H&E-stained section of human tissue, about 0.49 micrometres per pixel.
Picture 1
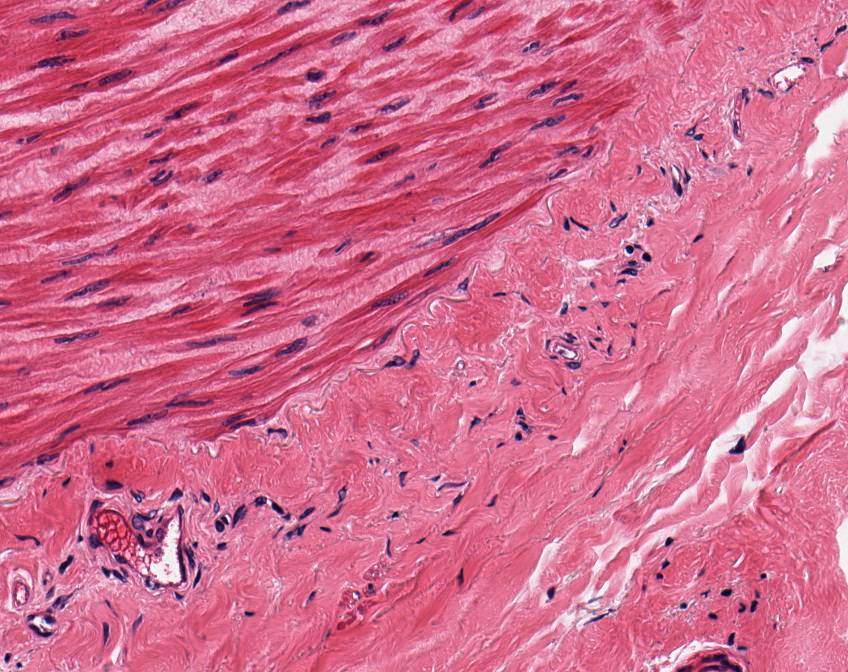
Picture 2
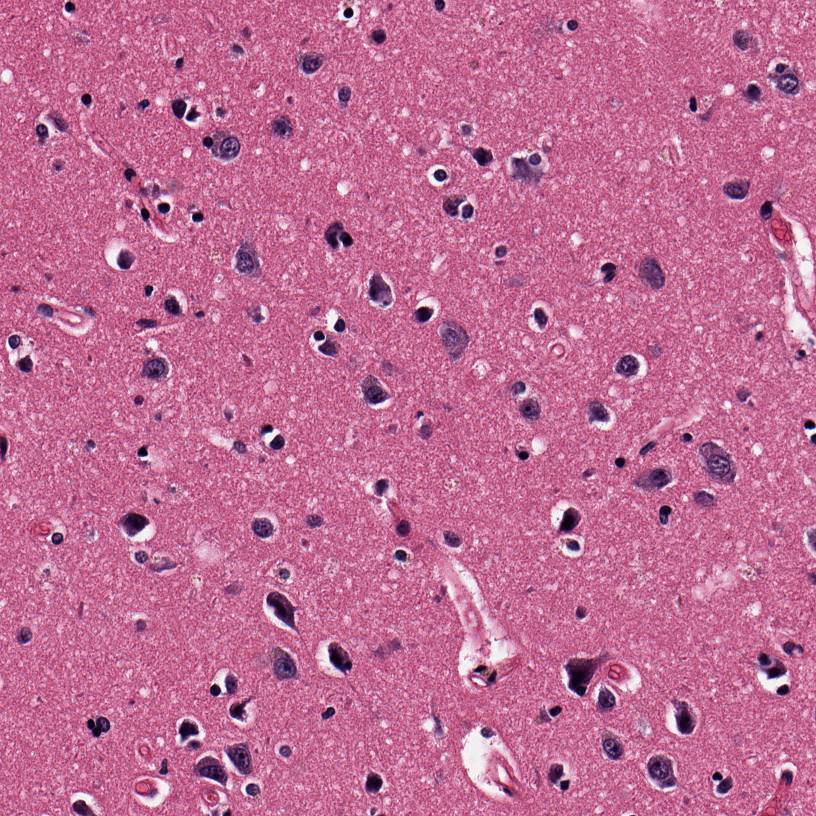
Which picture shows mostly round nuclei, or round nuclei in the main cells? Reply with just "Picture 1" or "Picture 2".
Picture 2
